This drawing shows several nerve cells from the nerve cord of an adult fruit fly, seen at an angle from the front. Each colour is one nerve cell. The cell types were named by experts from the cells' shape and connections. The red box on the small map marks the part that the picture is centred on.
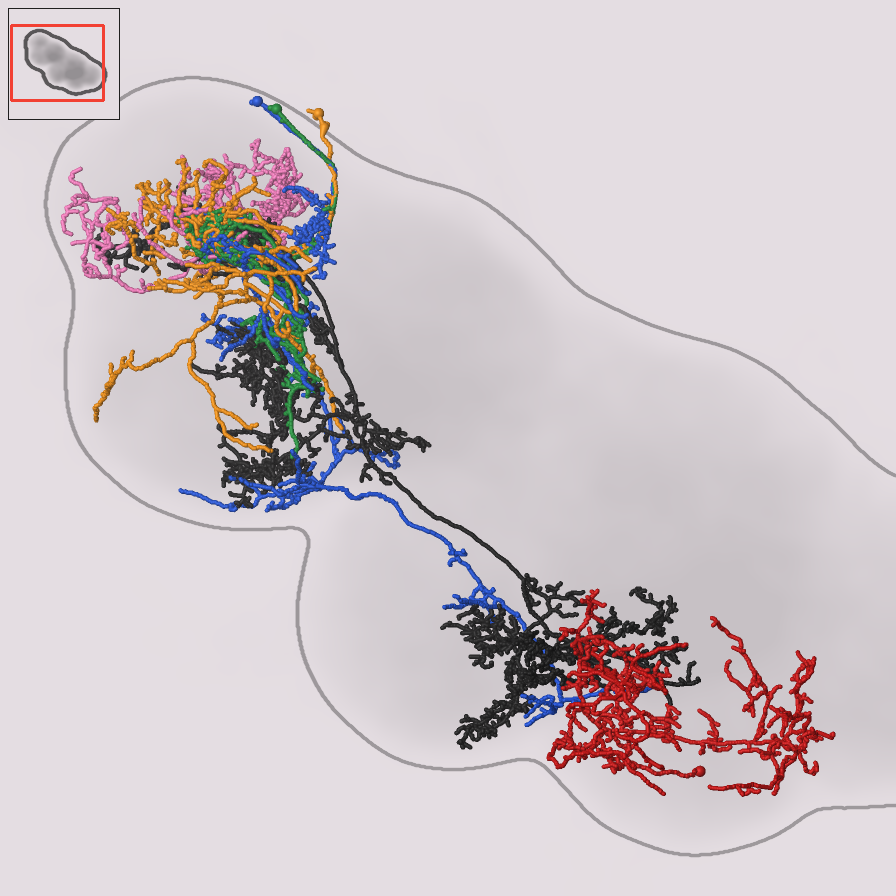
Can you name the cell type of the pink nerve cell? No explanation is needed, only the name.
IN14A020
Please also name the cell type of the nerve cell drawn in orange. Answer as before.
IN01A044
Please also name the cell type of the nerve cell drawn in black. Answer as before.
INXXX027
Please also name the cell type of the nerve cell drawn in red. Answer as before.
IN04B073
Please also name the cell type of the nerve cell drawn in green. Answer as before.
IN01A061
